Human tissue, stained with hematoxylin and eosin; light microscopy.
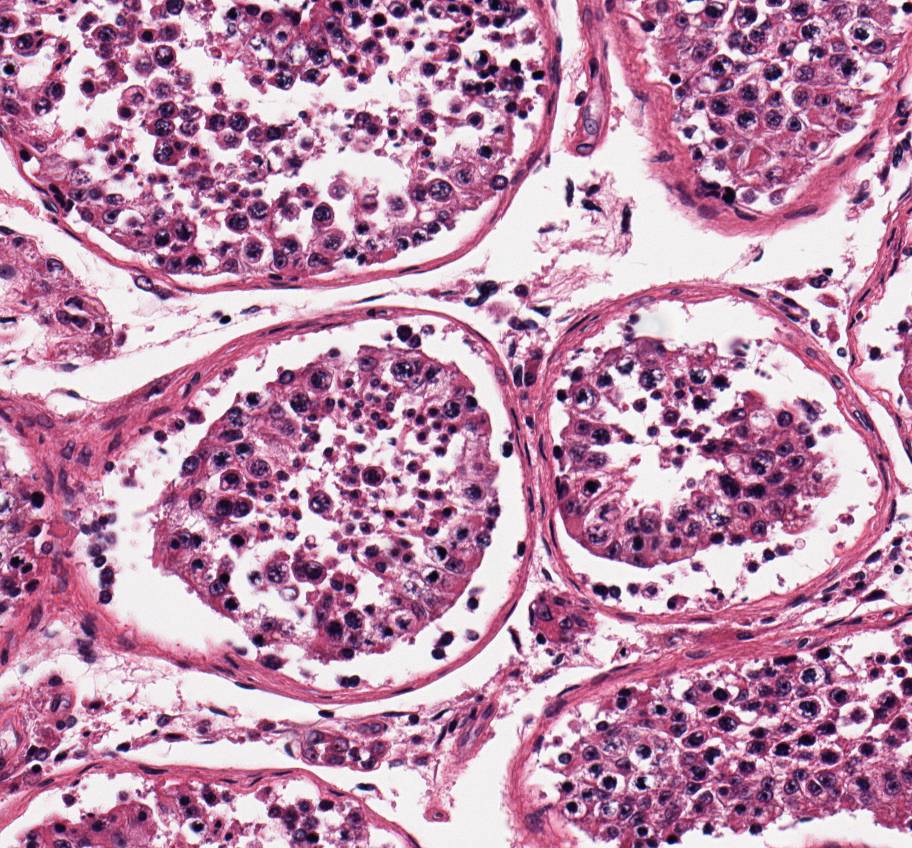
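Testis: tubules lined by a stratified epithelium many cells thick, filling most of each cross-section. Large round cells with coarse, clumped dark chromatin are numerous throughout it; small round cells with dense, dark round nuclei sit among them, mostly toward the tubule centres. The interstitium is loose and pale, with scattered nuclei and a few small vessels.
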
